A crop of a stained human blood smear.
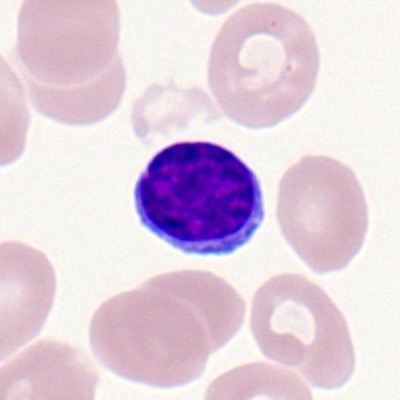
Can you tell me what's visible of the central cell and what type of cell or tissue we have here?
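Outline round, smooth. Chromatin dark purple, coarsely clumped. Nucleoli: none visible. Cytoplasm: thin pale blue rim, widest along lower edge. Identification: lymphocyte.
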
